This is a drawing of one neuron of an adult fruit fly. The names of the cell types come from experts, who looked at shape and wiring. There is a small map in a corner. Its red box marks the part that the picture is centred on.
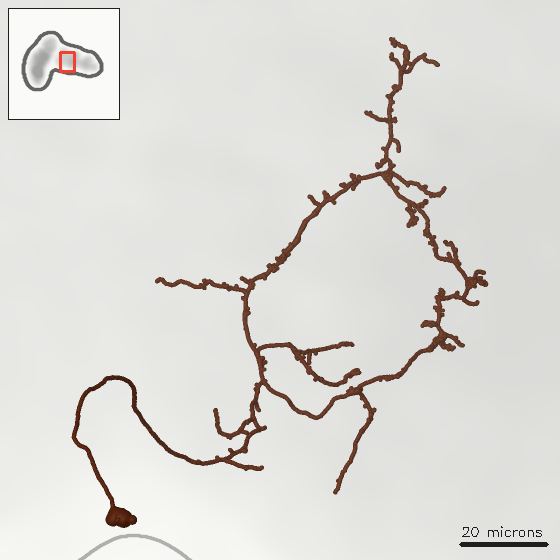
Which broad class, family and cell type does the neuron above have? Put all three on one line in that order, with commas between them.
nerve-cord intrinsic neuron, hemilineage 03B, IN03B086_e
